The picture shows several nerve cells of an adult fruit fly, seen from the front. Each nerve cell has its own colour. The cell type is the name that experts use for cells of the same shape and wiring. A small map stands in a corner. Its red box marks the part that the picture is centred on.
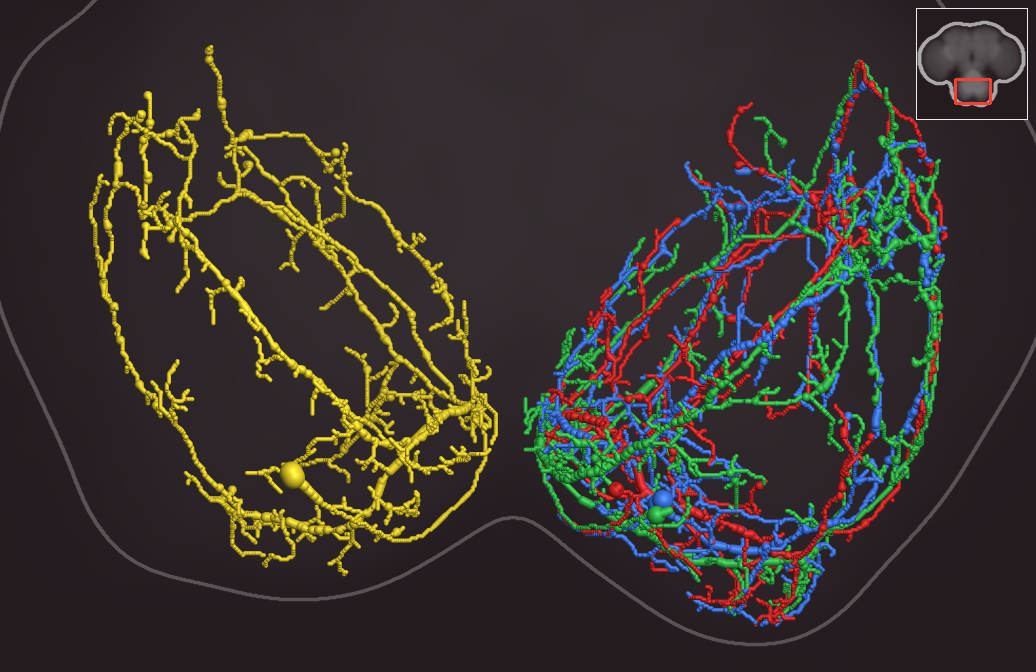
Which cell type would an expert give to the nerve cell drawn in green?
IN04B036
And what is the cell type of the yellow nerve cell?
IN04B049_a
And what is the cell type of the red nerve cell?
IN04B049_c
